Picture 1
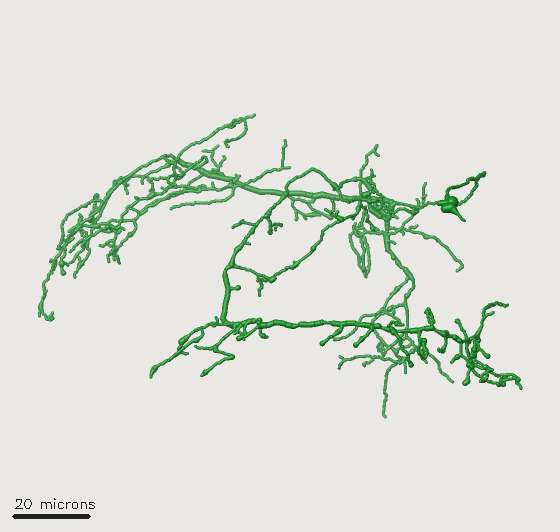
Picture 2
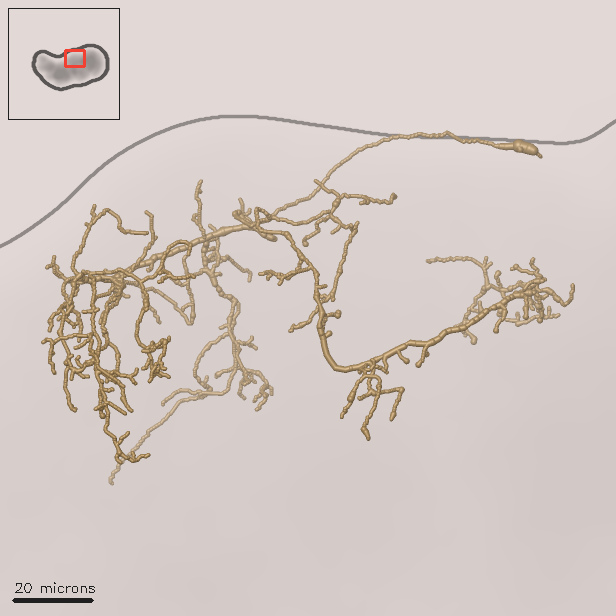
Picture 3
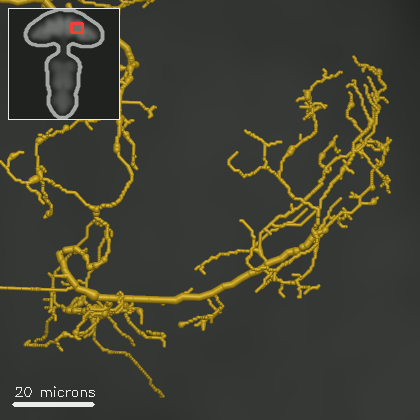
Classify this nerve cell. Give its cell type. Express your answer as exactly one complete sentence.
By its cell type, the neuron is SLP392.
